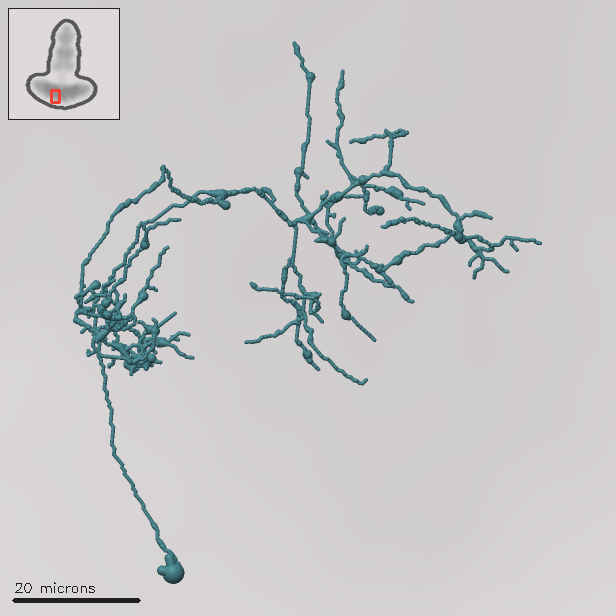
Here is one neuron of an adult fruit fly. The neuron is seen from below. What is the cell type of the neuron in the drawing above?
CRE020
